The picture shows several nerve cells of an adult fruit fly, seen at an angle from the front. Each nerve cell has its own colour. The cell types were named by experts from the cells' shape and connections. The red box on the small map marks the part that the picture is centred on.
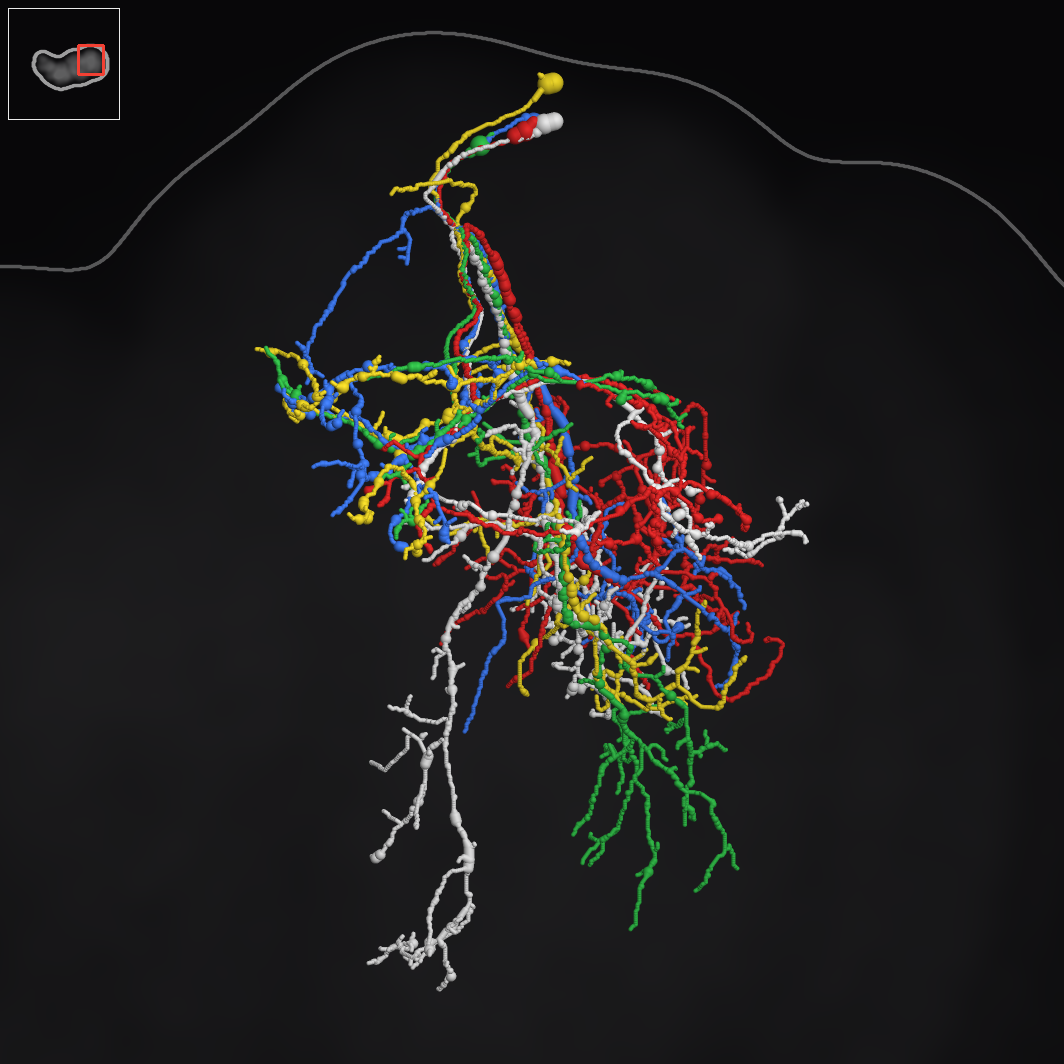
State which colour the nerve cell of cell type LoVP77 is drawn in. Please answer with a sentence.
The colour is white.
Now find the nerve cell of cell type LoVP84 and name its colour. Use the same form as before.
The colour is green.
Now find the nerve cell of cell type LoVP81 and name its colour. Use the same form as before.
The colour is yellow.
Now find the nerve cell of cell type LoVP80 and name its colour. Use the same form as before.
The colour is blue.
